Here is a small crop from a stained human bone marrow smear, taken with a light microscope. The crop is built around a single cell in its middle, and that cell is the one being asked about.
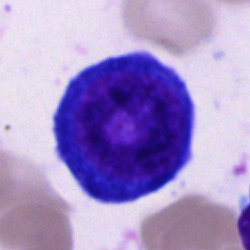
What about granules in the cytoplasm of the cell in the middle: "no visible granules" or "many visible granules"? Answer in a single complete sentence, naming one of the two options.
Granules are not seen anywhere in the cell's cytoplasm.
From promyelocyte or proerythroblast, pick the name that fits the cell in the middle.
proerythroblast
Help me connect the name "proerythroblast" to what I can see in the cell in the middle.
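This proerythroblast has a roundish outline with a few slightly flattened, angular sides. Only a narrow deep blue cytoplasmic rim encircles the nucleus. Dark purple chromatin shows scattered darker clumps around a paler centre. A single pale lilac area sits in the centre of the nucleus.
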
